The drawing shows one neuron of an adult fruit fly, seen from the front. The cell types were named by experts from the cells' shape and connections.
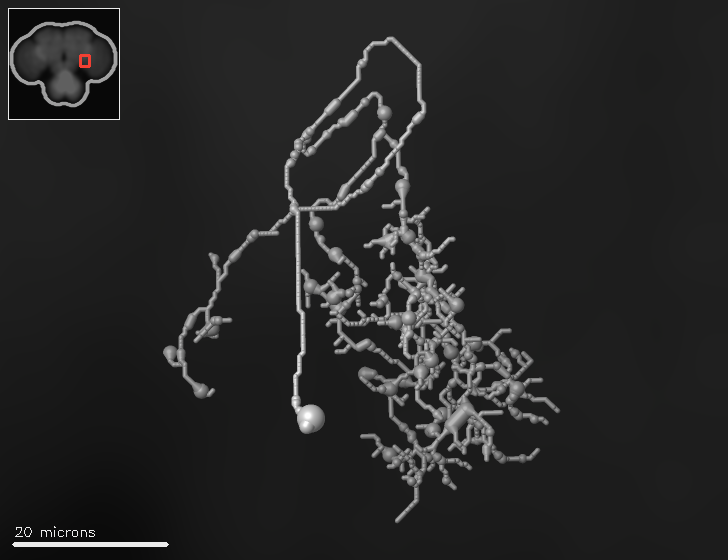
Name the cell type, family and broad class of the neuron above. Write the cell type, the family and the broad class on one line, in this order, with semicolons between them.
Li23; Li; optic-lobe intrinsic neuron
